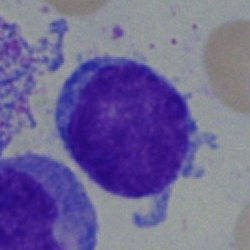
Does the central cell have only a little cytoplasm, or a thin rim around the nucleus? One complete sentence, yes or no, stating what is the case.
Yes, around the nucleus there is only a narrow rim of cytoplasm.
